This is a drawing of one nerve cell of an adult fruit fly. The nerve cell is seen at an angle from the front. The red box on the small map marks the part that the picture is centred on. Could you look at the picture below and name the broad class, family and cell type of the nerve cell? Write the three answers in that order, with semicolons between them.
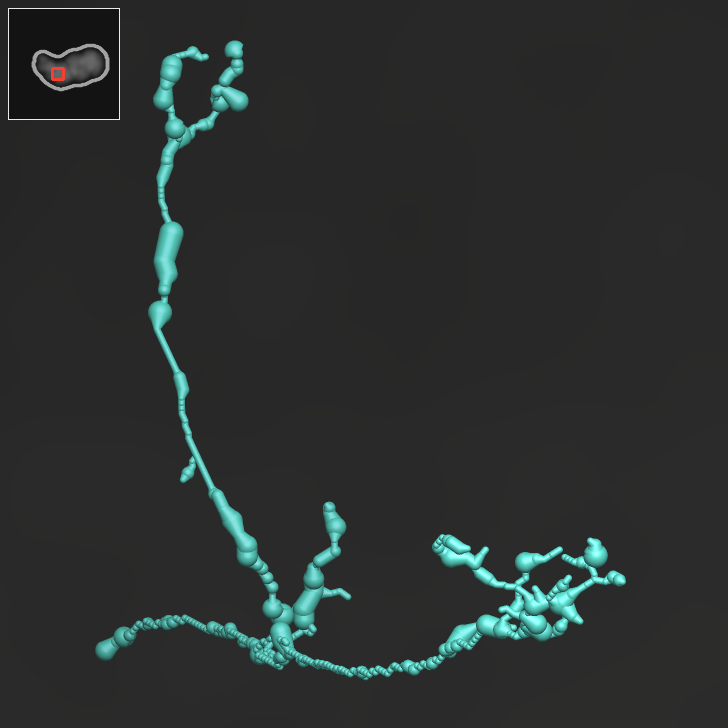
sensory neuron entering the nerve cord; class mechanosensory proprioceptive; SNpp41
